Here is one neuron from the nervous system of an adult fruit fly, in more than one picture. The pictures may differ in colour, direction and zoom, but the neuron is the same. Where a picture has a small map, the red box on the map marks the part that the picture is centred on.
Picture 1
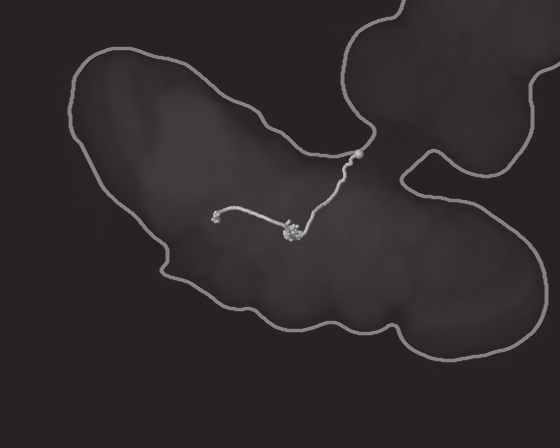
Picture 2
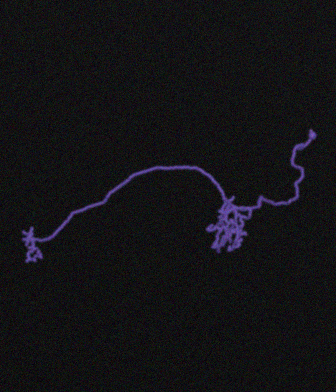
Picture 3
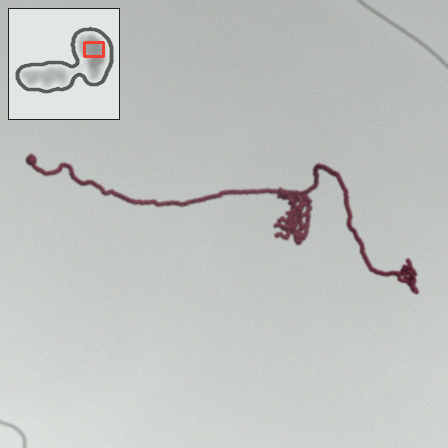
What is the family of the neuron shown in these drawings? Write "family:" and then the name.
family: class CX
